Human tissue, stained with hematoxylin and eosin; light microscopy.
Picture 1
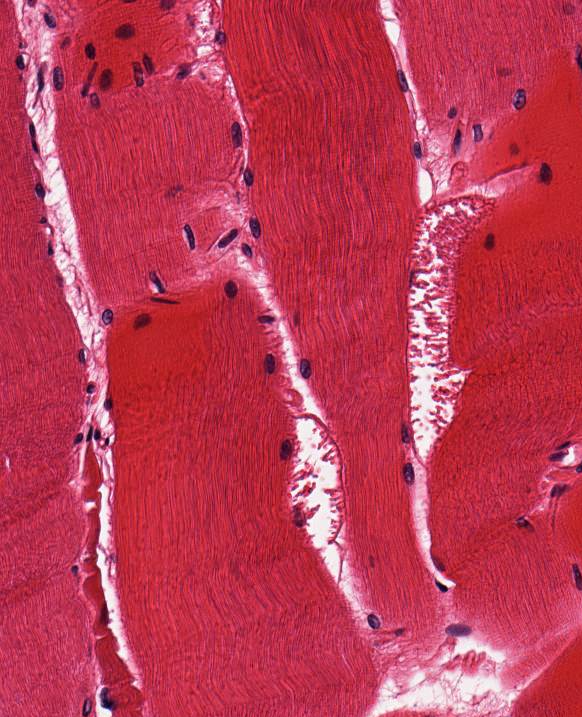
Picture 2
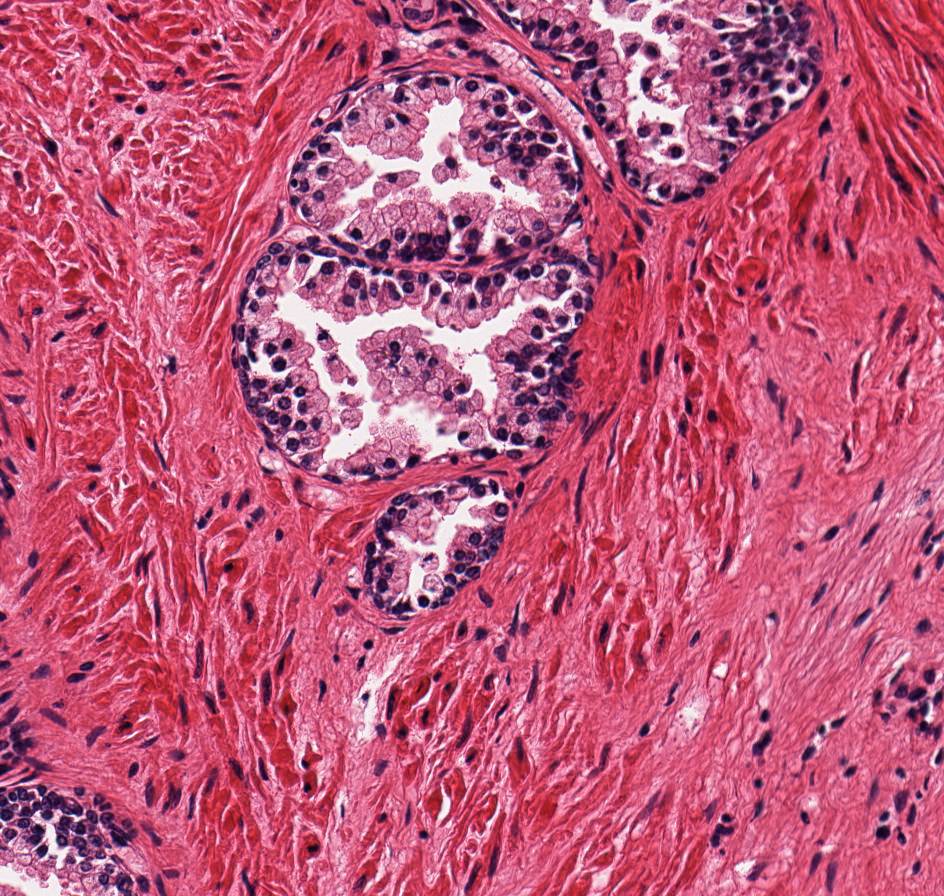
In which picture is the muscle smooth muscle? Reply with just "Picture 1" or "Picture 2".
Picture 2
